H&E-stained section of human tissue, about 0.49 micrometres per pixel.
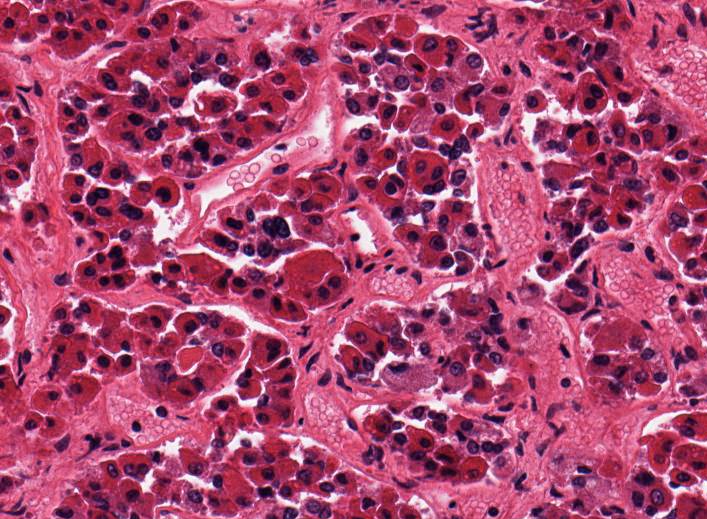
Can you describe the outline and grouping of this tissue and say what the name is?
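Looking across the field, I see cells arranged in rounded nests and cords, with thin septa between them. Most have deeply eosinophilic, bright red cytoplasm. A minority, scattered among them, have paler purplish-grey cytoplasm, as in the lower centre. Their nuclei are round and dark, mostly one per cell. The tissue is pituitary.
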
